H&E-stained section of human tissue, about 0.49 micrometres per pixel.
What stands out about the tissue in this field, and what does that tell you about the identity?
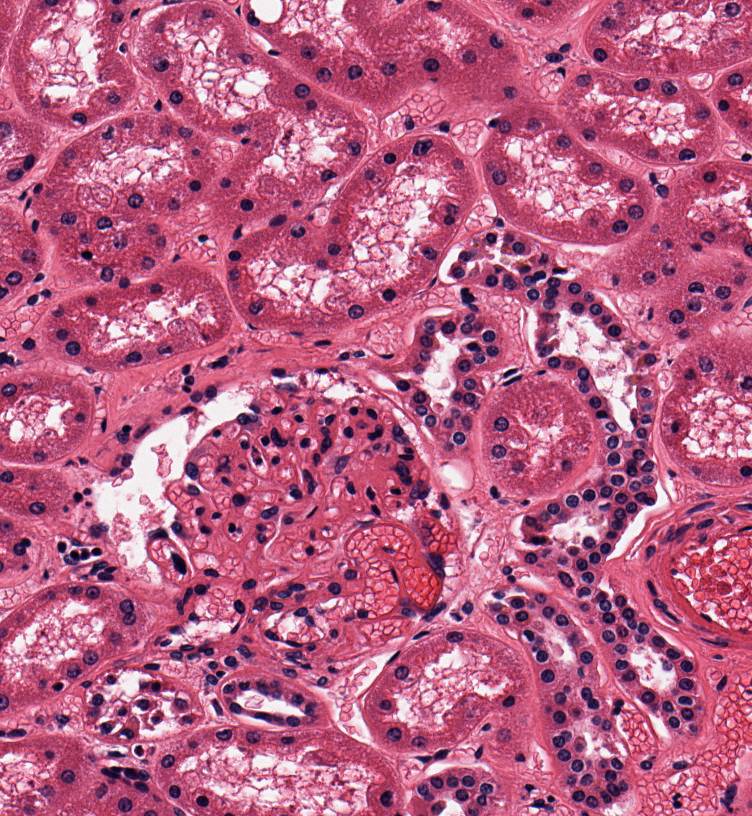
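So, closely packed tubules fill most of the field, cut round to oval. Most have cells with abundant pink granular cytoplasm, and pale, foamy, fluffy material in the lumens. Right of centre, a group of tubules has crowded dark round nuclei and less pink cytoplasm. This is renal cortex.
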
